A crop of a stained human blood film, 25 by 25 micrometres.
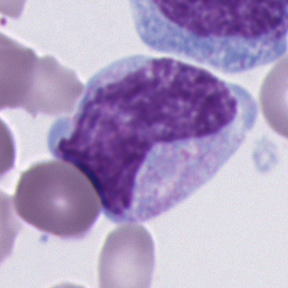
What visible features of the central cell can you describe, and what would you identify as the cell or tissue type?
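Nucleus set toward the upper left, leaving the widest band of cytoplasm at lower right. No distinct nucleolus. Fine pinkish-purple granules scattered through the cytoplasm. Outline irregular, with a rounded pale bulge on the left side. Promyelocyte.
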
